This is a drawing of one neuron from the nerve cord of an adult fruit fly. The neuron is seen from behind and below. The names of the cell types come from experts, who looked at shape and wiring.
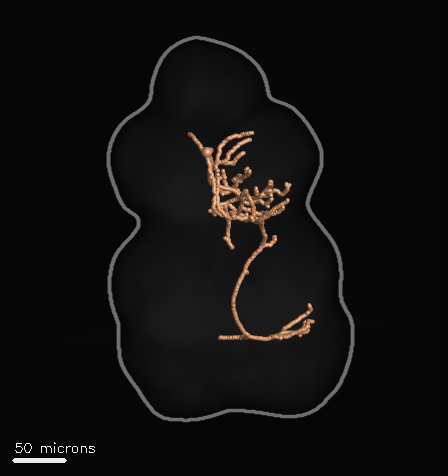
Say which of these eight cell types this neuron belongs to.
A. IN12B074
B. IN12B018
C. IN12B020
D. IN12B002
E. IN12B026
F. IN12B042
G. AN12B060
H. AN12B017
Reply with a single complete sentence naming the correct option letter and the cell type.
The neuron is an instance of IN12B042, the cell type listed under option F.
